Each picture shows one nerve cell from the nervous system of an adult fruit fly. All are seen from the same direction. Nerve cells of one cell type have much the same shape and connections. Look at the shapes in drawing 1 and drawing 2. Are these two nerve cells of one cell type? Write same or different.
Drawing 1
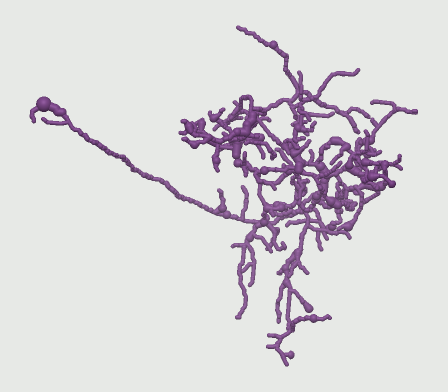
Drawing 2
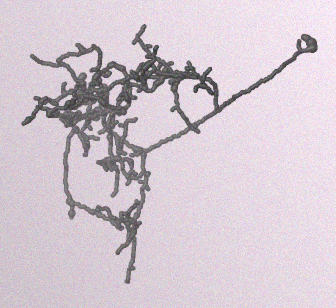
same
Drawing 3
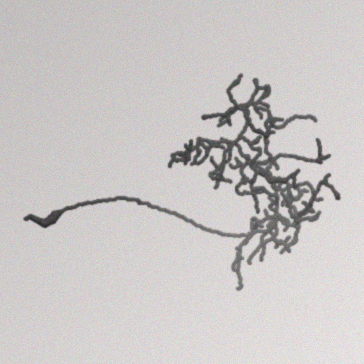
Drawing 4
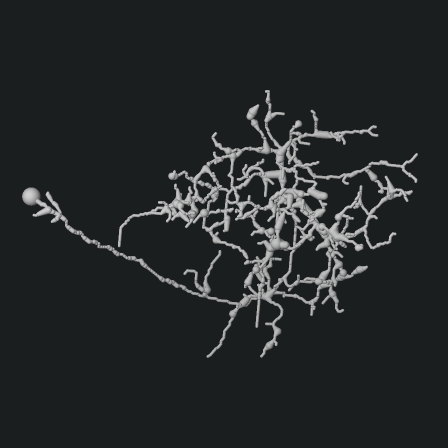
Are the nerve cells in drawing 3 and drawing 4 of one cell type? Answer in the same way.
different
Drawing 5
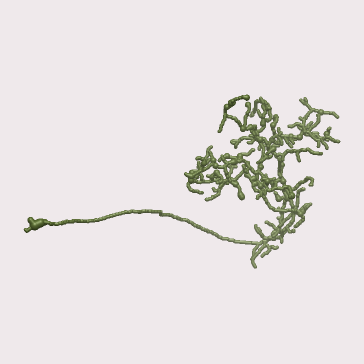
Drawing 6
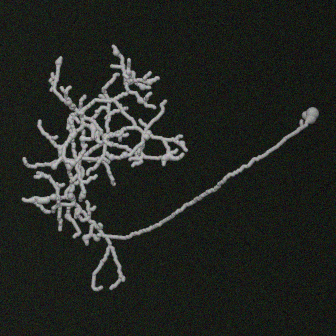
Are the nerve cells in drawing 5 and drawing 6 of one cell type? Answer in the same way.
same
